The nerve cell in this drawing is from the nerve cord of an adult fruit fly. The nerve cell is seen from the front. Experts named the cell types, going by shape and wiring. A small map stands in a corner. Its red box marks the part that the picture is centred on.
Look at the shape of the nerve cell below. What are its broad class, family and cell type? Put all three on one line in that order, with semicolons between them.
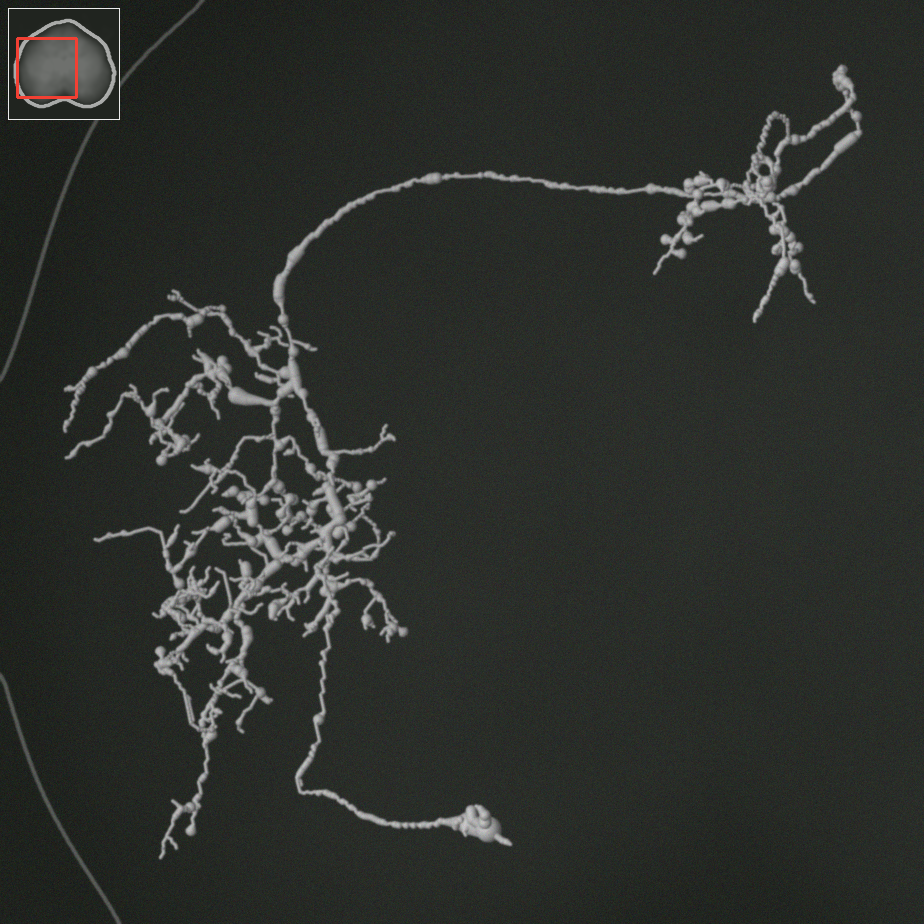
nerve-cord intrinsic neuron; hemilineage 14B; IN14B012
